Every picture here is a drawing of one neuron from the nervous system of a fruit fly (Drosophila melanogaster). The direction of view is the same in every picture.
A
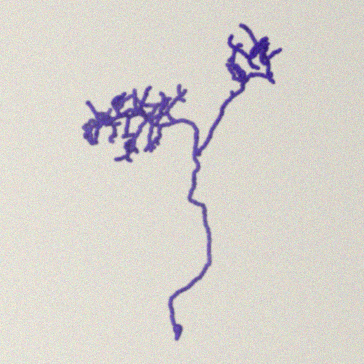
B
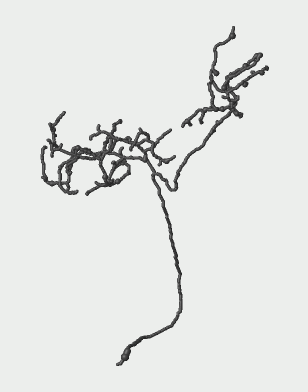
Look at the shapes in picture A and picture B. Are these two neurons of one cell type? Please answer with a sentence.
They are of the same cell type.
